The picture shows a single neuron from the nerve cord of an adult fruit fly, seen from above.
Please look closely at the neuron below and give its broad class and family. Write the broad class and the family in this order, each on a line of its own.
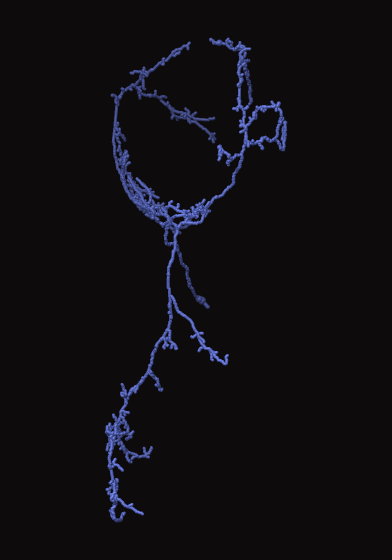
nerve-cord intrinsic neuron
hemilineage 03A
